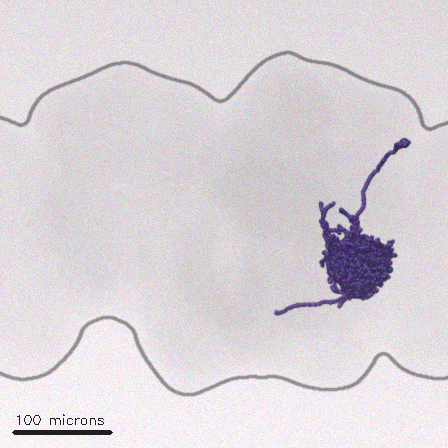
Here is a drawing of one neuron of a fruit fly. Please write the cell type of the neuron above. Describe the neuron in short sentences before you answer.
From top to bottom in the picture it spans about 180 microns. In this view it is taller than it is wide. It is a central-brain intrinsic neuron. The cell type is AVLP085.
